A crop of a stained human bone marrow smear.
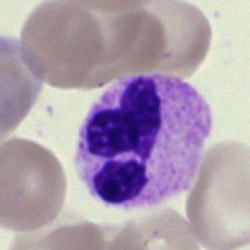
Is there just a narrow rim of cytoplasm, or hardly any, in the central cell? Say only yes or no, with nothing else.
No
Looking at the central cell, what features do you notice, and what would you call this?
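Look first at the outline: it is round, with a smooth edge. The nucleus sits toward the left side of the cell, and its chromatin is dark purple and coarsely clumped. This is a segmented neutrophil.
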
